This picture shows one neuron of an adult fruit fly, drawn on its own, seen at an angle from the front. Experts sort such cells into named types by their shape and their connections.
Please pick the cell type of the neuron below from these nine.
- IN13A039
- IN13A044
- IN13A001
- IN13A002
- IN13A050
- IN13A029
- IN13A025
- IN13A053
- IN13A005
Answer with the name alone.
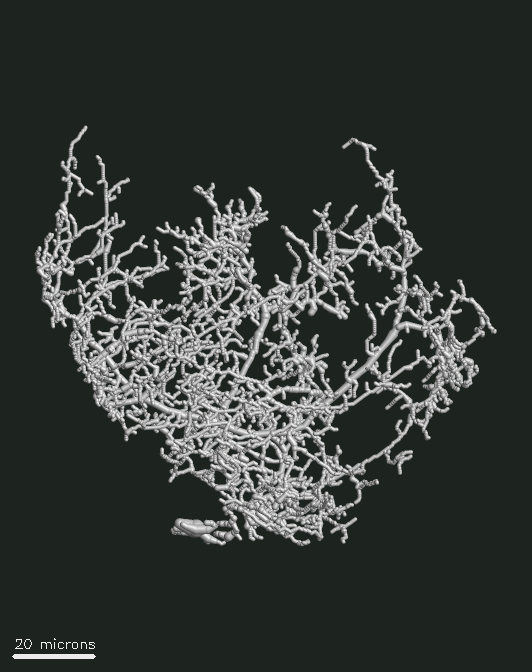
IN13A005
